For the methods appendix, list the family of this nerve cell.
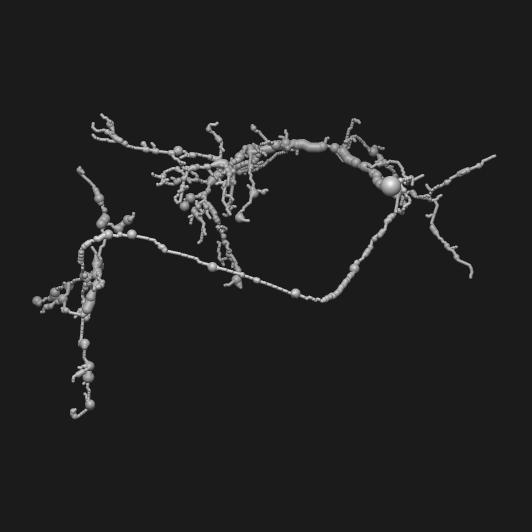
hemilineage 01A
